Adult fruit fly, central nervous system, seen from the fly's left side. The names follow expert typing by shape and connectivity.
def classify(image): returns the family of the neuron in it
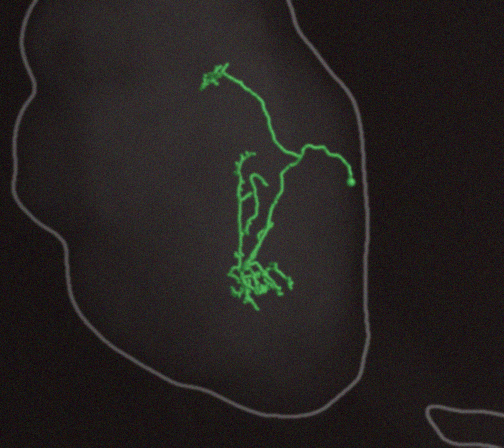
hemilineage VLPp&l1_lateral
